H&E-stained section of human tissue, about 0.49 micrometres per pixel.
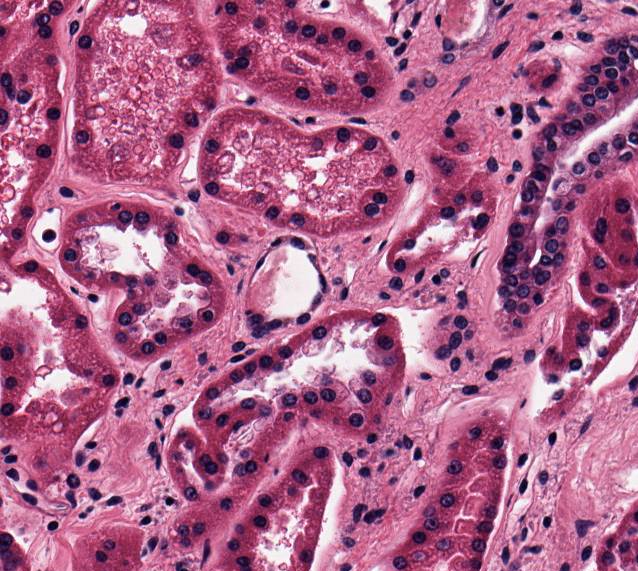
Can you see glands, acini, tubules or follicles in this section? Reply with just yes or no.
Yes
